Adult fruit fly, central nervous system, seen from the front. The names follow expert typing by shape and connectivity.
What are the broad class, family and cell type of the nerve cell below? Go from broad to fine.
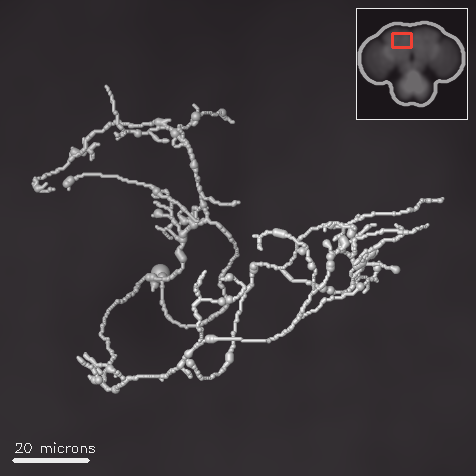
central-brain intrinsic neuron; class Kenyon Cell; KCg-s3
